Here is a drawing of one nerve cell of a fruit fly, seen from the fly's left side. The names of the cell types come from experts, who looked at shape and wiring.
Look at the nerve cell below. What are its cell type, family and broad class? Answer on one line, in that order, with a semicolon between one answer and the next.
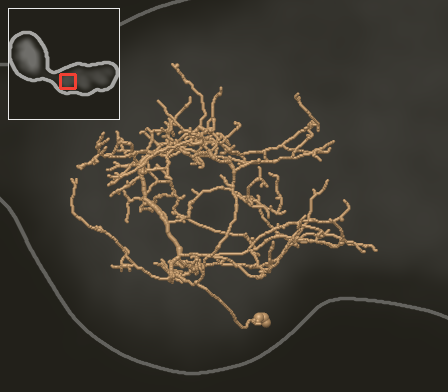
IN04B028; hemilineage 04B; nerve-cord intrinsic neuron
